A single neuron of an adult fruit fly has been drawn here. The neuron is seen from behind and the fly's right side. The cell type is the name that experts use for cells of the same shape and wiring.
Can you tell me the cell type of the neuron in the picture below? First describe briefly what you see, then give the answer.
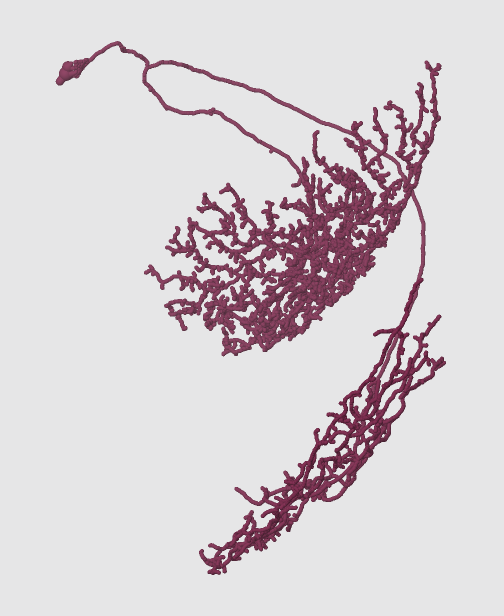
Its cell body lies at the upper left of the picture. As drawn here it is taller than it is wide. Its broad class is optic-lobe intrinsic neuron. It is of cell type MeLo10.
